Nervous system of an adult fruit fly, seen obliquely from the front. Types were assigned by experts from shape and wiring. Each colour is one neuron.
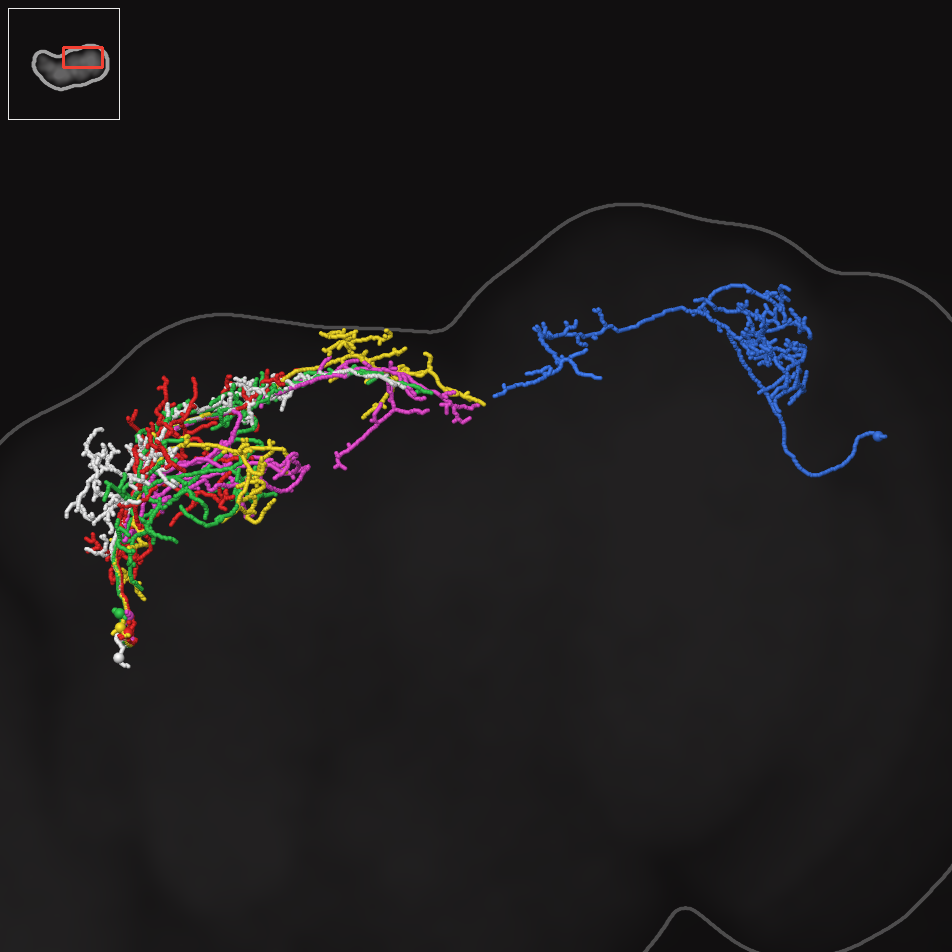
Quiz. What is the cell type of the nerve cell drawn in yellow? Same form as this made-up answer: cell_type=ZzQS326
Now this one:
cell_type=CB0993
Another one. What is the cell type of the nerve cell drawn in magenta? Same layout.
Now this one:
cell_type=SMP035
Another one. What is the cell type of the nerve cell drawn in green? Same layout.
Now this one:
cell_type=SLP138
